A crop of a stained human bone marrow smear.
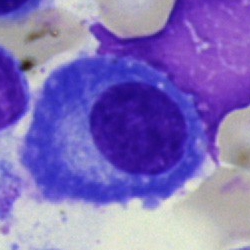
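Plasma cell, and to my eye it is roughly oval. Small blunt bumps stand out along its margin, clearest at the bottom and on the right. The nucleus appears off-centre, toward the right side. On the left of the nucleus, I notice a paler zone in the cytoplasm.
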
